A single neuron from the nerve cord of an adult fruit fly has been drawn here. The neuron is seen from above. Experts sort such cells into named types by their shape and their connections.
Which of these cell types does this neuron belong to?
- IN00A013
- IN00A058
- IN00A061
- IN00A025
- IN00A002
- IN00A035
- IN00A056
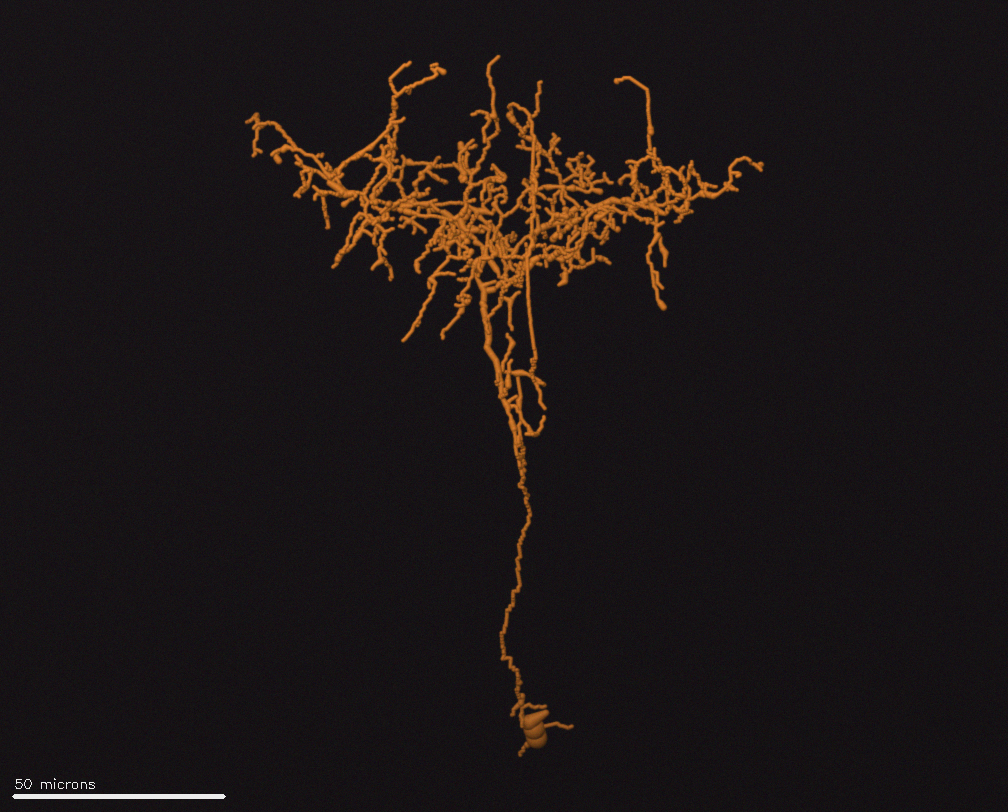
IN00A013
